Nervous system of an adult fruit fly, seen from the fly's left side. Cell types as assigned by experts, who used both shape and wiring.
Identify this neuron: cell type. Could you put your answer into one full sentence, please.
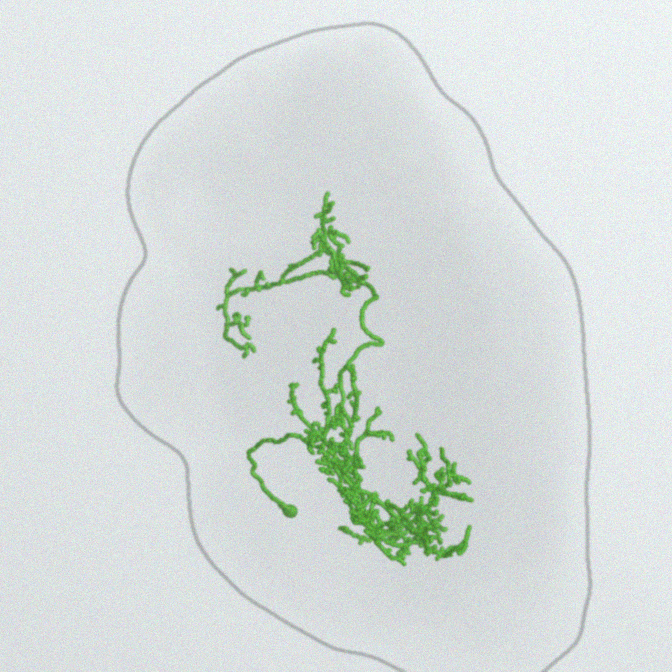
This neuron carries the cell type designation GNG305.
